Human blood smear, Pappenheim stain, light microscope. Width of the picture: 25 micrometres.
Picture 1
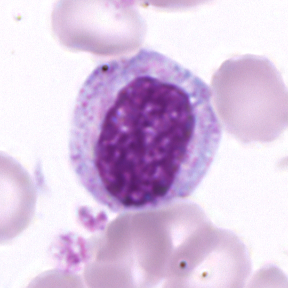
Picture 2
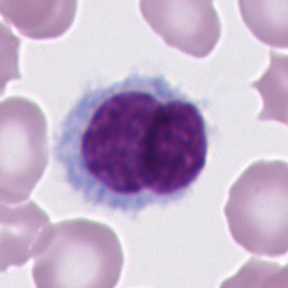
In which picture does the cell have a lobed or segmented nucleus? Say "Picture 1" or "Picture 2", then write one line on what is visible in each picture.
Picture 2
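In picture 1: The nucleus has an even outline with no indentation or lobes.
In picture 2: A vertical cleft runs across the nucleus, dividing it into two lobes.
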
